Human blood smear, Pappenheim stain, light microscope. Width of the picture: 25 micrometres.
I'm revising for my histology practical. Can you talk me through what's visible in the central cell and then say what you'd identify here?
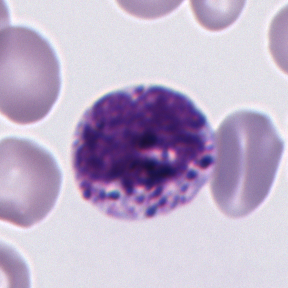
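Size first: the cell measures about 12 micrometres across. Granules next: coarse and dark blue-purple, clearly varied in size, scattered across the cell and lying over the nucleus as well. Nucleus: a dark mass filling the upper and central part of the cell. Cytoplasm: pale pinkish-lilac, showing mainly along the lower edge. Conclusion: a basophil.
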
